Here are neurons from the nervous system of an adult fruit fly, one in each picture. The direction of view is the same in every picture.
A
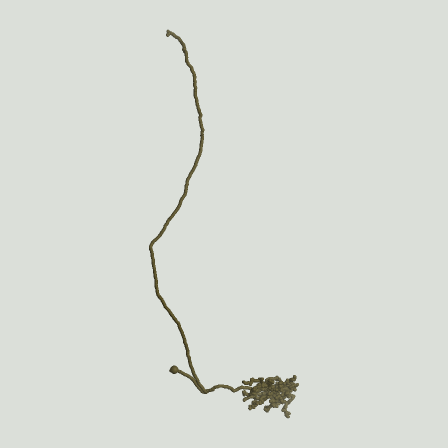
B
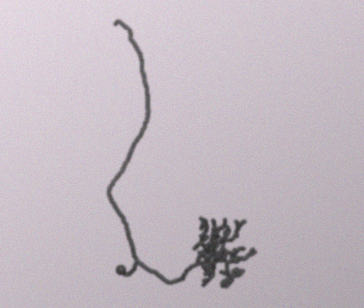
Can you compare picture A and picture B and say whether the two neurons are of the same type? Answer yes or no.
yes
